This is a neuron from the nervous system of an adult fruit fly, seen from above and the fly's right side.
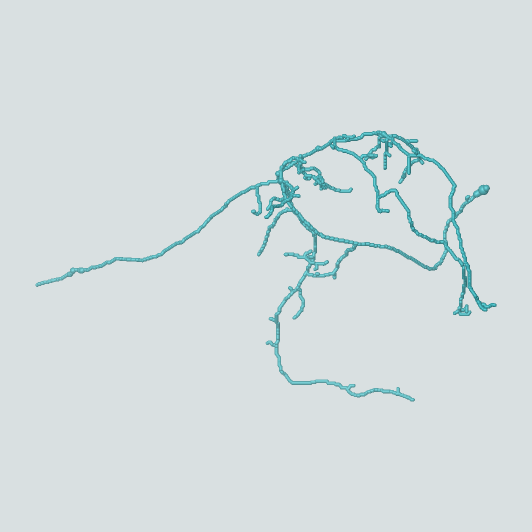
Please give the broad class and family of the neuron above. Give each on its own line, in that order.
motor neuron of the nerve cord
hemilineage 24B.25B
